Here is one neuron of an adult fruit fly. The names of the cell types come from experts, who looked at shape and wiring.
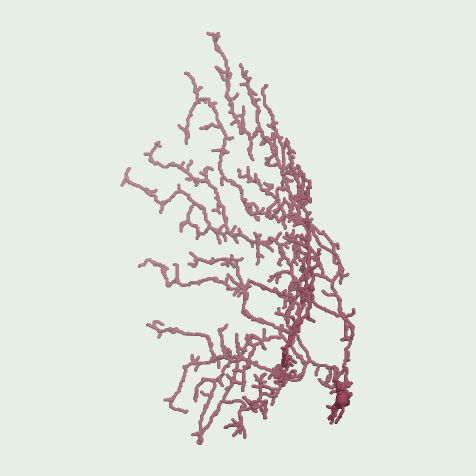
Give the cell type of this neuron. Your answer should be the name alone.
Dm20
